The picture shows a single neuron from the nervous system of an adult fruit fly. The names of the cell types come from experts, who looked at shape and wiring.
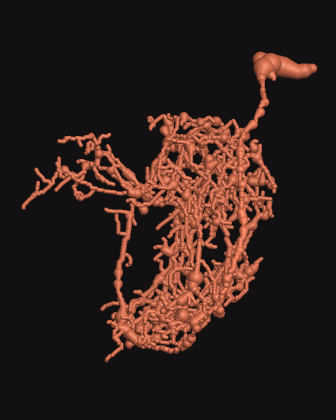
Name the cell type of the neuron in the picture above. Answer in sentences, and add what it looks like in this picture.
It is of cell type INXXX221. It is a nerve-cord intrinsic neuron. Dozens of branch ends can be seen. In this view it is about as wide as it is tall.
